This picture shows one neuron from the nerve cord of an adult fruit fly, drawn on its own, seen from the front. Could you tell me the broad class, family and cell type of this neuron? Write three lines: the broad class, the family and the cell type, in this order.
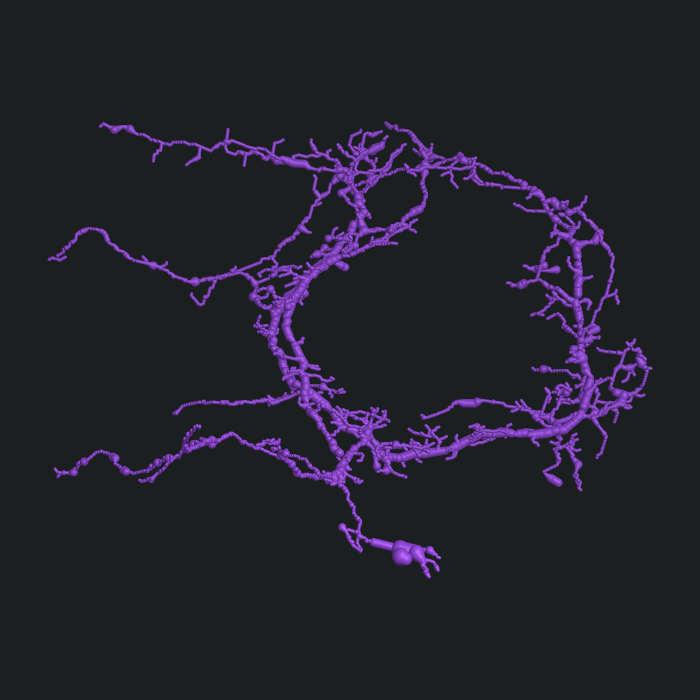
ascending neuron
hemilineage 08B
AN08B047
